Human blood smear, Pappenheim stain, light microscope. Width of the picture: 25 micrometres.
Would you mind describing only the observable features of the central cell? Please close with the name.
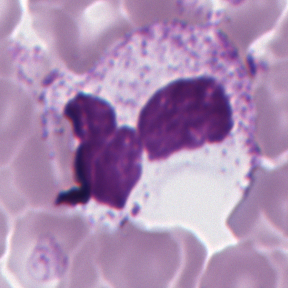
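Start with the nucleus, which consists of two large lobes lying side by side. Follow the left lobe: its outline is irregular and ends in a small pointed tip at the lower left. Small violet granules are scattered through the cytoplasm, densest near the cell margin, while the cytoplasm below and to the right of the nucleus is nearly free of them. What you have here is a segmented neutrophil.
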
